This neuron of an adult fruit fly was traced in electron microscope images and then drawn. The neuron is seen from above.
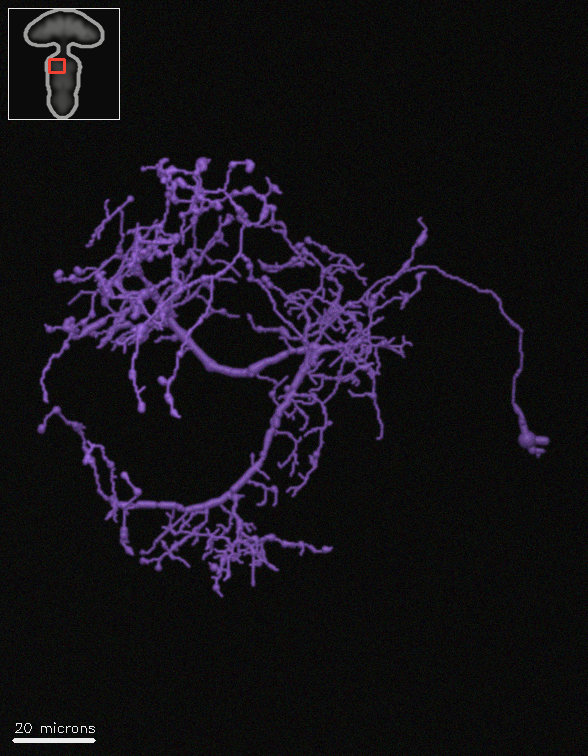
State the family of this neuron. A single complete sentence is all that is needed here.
In family terms, the neuron is hemilineage 14A.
